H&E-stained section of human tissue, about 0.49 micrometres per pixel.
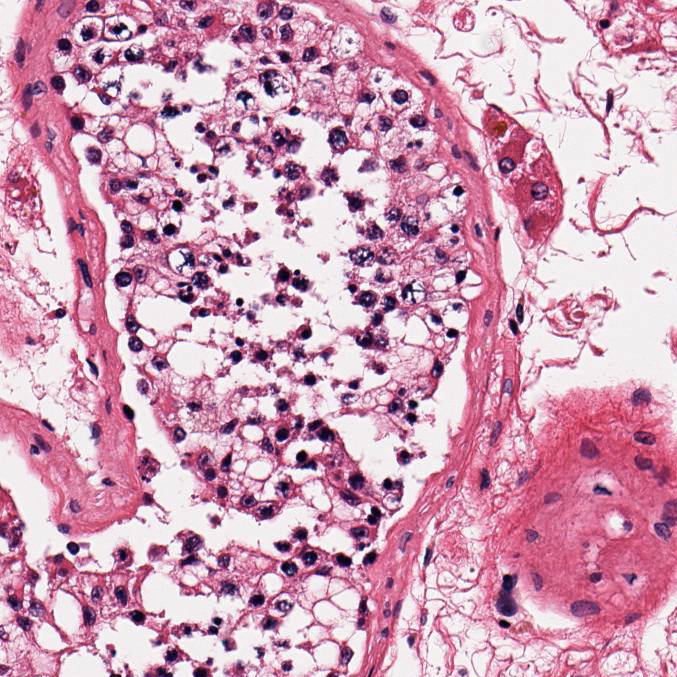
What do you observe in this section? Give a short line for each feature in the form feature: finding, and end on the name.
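Main tubule: large, rounded, filling centre and left
Second tubule: partial, at bottom left
Nuclei in main tubule: many small, round, very dark, condensed, scattered throughout
Lower right, outside tubules: cluster of polygonal cells, abundant pink cytoplasm, round to oval nuclei
Upper right: small group of cells with deep pink-orange cytoplasm beside tubule wall
Name: testis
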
